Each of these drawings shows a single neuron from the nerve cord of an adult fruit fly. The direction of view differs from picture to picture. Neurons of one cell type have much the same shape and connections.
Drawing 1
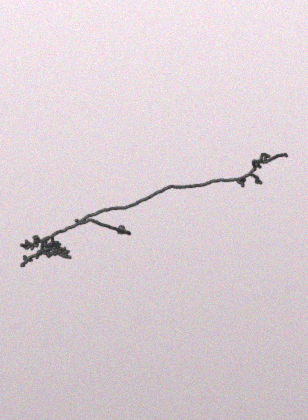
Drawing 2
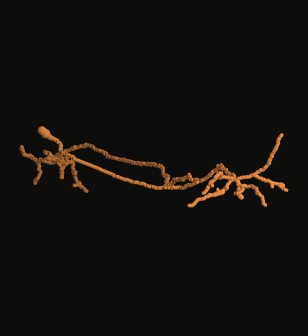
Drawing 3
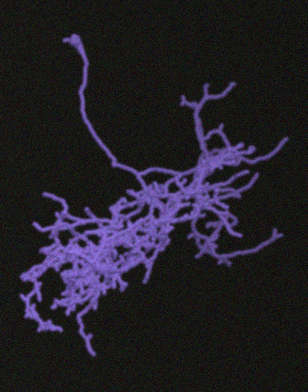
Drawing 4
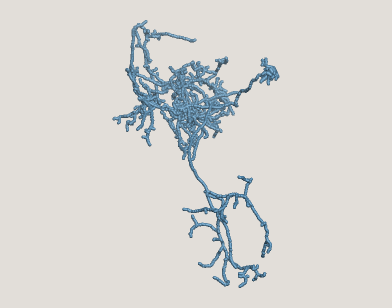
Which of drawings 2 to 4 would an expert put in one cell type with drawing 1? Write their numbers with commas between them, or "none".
2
